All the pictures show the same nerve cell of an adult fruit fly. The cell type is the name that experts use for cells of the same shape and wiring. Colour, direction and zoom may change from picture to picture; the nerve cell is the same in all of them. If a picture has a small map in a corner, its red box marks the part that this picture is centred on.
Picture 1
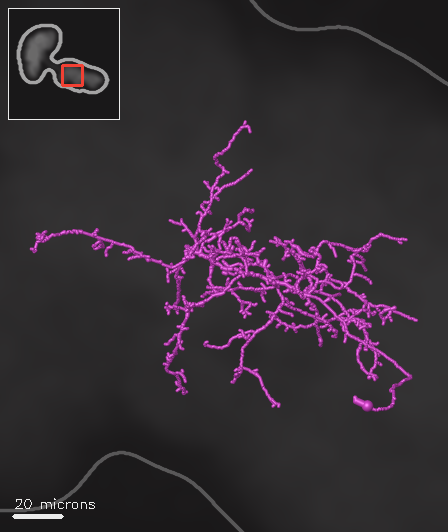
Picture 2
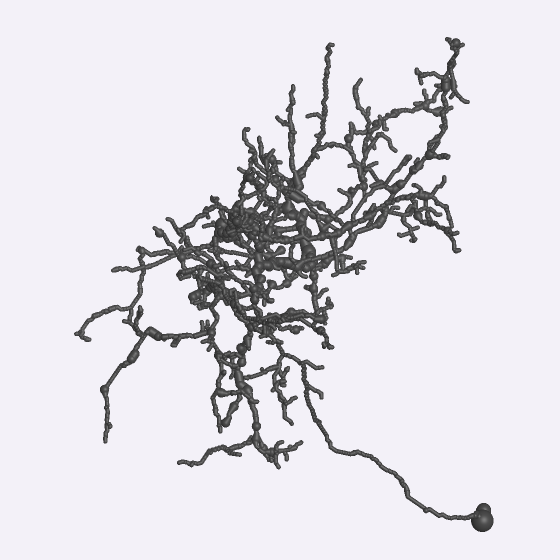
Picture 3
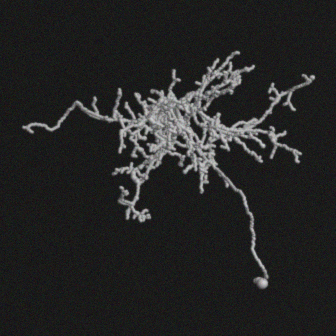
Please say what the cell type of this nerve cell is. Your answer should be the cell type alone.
IN00A029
